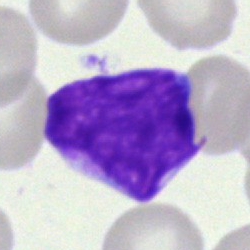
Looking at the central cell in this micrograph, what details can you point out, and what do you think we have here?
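The outline strikes me as angular, polygonal rather than round. Nearly the whole cell is nucleus, its dark purple chromatin mottled with small paler patches. Pale cytoplasm shows only as a thin rim, mainly along the lower left edge. This one is a blast.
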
